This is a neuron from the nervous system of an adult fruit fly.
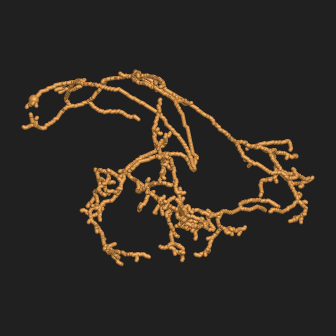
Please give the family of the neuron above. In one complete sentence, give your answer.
In family hemilineage LALa1_anterior, this neuron is included.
